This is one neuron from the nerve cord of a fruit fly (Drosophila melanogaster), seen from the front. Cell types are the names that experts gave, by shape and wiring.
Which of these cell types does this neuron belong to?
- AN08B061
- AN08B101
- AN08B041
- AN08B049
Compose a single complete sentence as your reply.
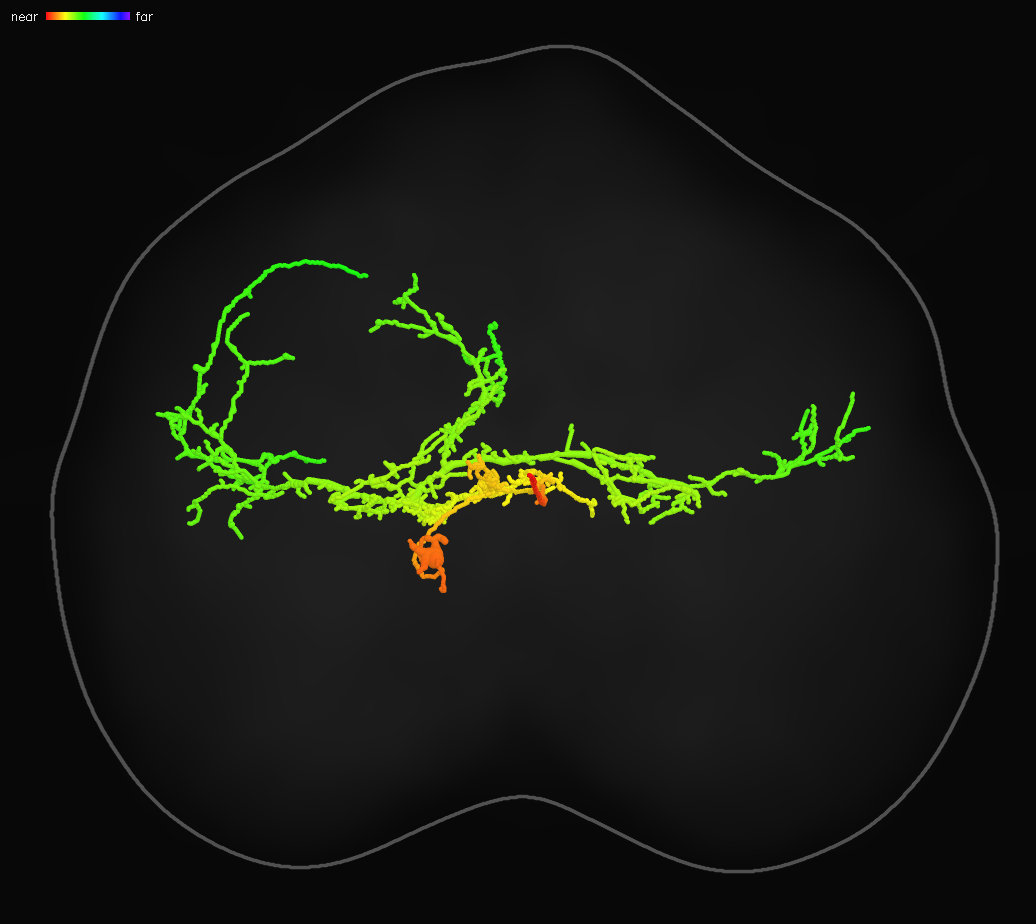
So far as cell type goes, this neuron is AN08B061.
